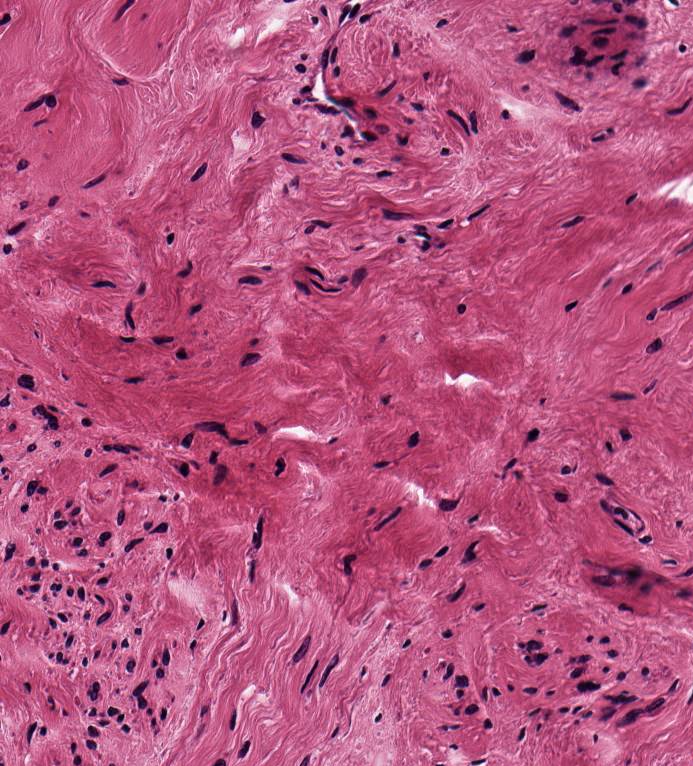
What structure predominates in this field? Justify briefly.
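Dense connective tissue is what this field mainly shows. Pink fibrous tissue fills it, in bundles running in many different directions, and the fibres within them have a wavy course.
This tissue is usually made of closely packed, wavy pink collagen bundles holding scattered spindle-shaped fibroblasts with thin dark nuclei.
The nuclei here are small, dark and mostly elongated or oval, sparse across most of the field but more crowded at the lower left.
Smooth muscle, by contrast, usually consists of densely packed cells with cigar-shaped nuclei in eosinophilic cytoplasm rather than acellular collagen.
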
